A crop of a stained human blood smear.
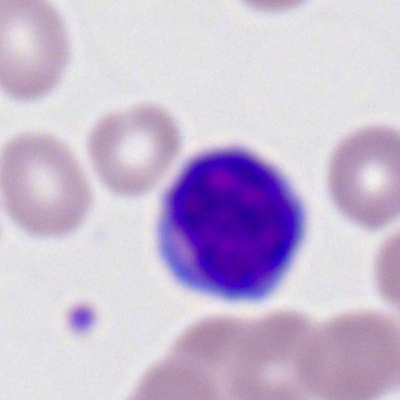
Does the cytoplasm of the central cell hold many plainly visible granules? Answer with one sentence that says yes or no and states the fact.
No, its cytoplasm lacks visible granules entirely.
